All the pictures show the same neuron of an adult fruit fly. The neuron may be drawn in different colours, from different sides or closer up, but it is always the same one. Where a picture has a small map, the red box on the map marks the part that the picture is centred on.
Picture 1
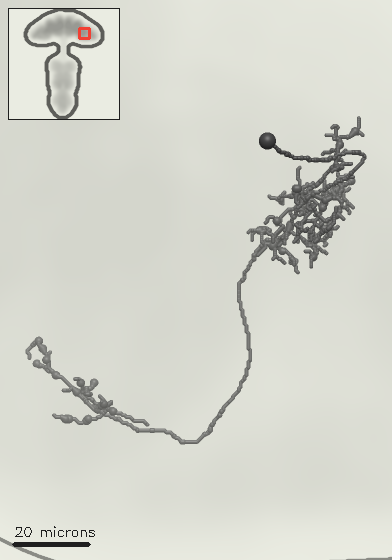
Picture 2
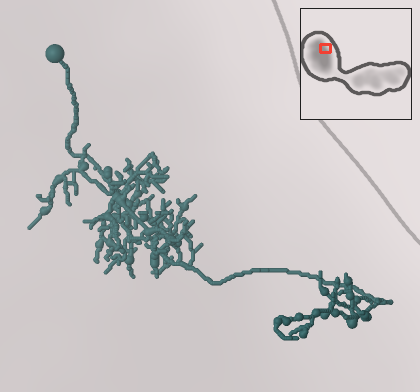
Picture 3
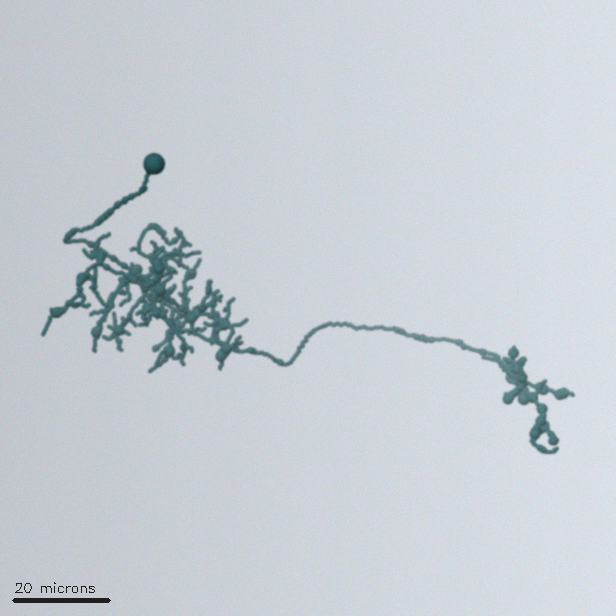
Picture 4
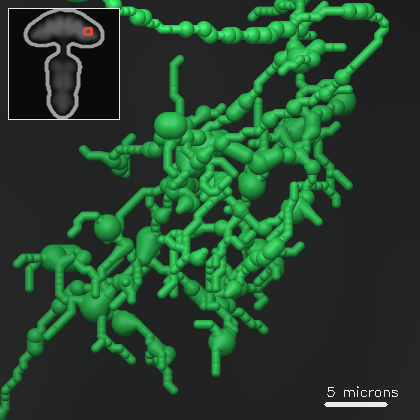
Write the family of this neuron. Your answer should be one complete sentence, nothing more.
This neuron is a member of family Tm.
